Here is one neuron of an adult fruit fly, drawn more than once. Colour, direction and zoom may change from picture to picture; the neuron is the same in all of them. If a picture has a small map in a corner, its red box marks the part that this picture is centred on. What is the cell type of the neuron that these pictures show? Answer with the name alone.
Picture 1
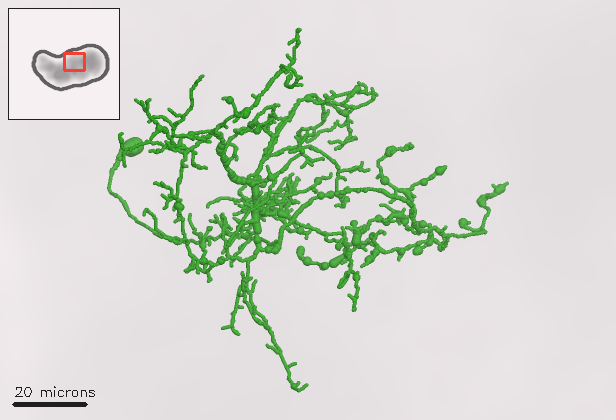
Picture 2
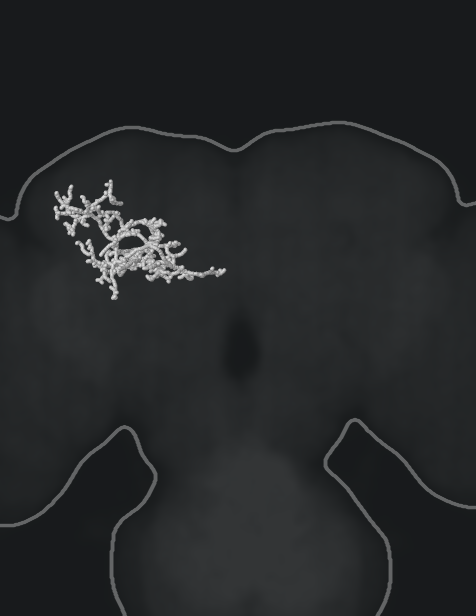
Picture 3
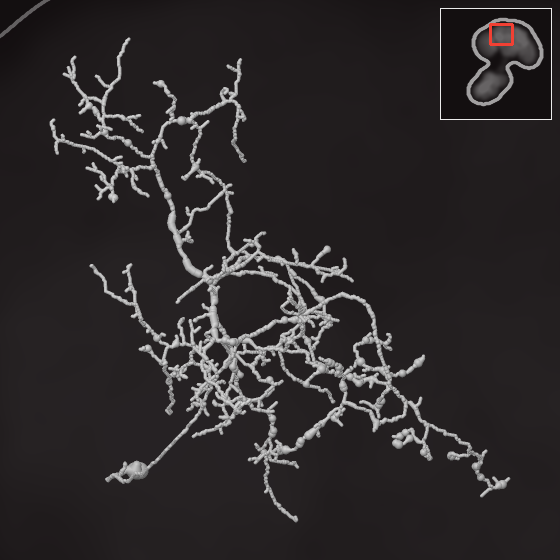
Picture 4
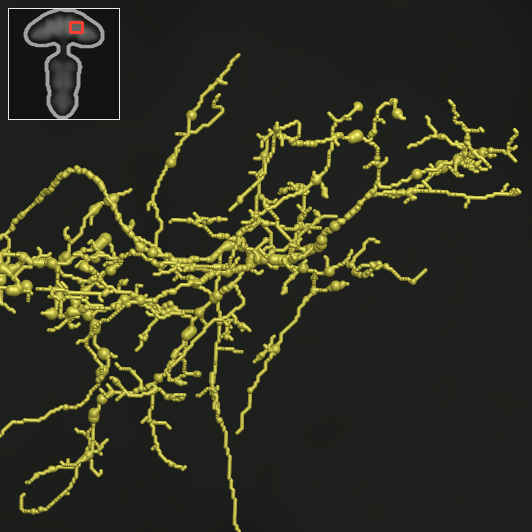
CL267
